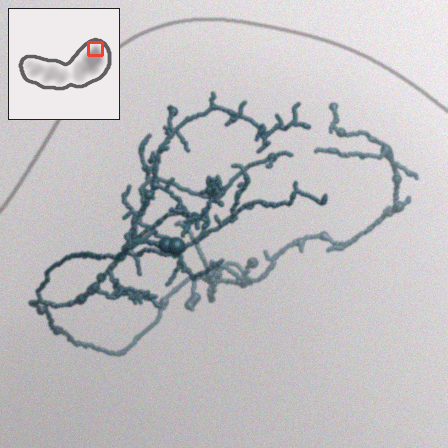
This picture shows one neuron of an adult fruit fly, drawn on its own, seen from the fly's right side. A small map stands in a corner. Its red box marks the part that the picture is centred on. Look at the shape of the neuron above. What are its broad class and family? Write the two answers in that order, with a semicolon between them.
central-brain intrinsic neuron; hemilineage DL2_dorsal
